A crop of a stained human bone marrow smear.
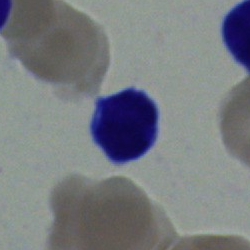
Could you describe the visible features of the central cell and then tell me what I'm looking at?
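First, the outline: roughly round, with a few edges slightly flattened. The whole cell stains an even, deep blue-violet. Within that dark stain, no nucleoli stand out that I can see. Nor are there any visible granules. This is a lymphocyte.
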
